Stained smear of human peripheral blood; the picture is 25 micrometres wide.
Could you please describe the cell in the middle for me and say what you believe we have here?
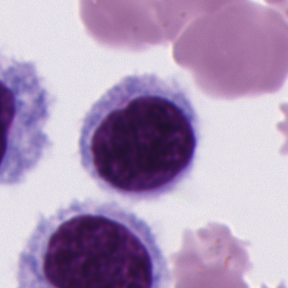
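The nucleus shows no visible nucleoli. Its cytoplasm is pale blue-grey and contains no vacuoles. The cytoplasmic rim is broader at the upper left than at the lower right. The cell is a hairy cell.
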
